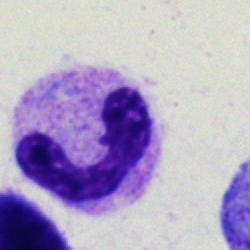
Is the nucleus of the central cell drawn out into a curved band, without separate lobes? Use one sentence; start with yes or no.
Yes, drawn out into a curved band, the nucleus shows no separate lobes.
